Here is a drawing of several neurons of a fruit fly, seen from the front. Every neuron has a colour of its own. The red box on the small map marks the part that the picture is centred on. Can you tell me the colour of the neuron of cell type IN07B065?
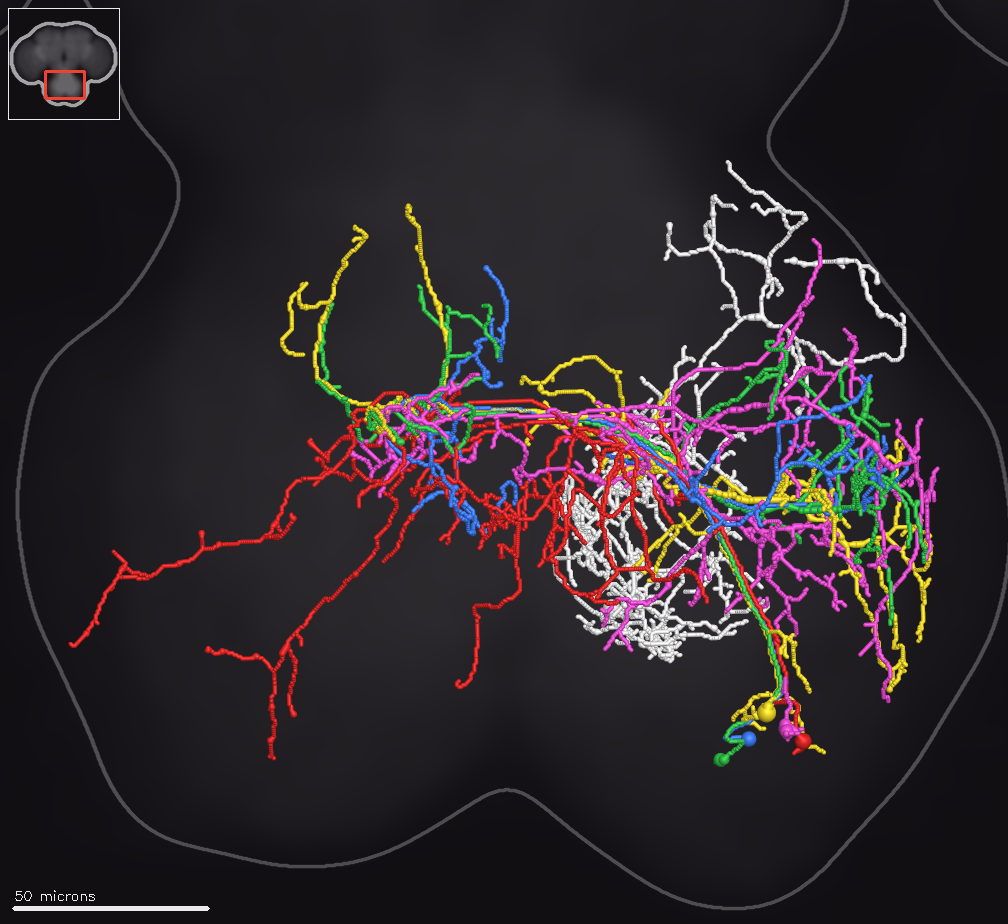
red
